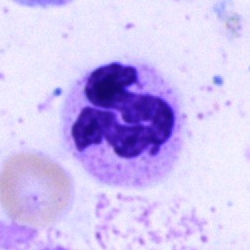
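Segmented neutrophil, centre of field. Chromatin dark purple, coarsely clumped; no nucleoli visible. Cytoplasm: small purple-pink granules, no vacuoles.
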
